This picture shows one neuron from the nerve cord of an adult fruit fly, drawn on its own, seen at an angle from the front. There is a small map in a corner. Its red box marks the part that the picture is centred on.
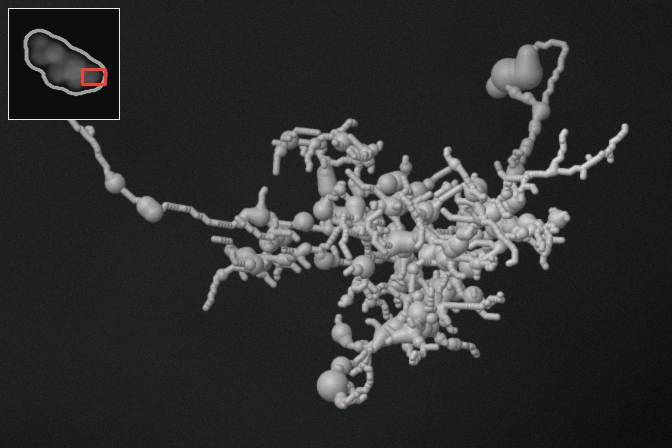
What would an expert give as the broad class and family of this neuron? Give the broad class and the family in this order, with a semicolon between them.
nerve-cord intrinsic neuron; hemilineage 20A.22A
